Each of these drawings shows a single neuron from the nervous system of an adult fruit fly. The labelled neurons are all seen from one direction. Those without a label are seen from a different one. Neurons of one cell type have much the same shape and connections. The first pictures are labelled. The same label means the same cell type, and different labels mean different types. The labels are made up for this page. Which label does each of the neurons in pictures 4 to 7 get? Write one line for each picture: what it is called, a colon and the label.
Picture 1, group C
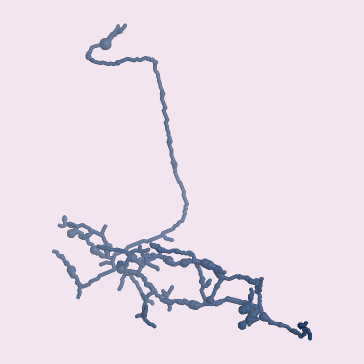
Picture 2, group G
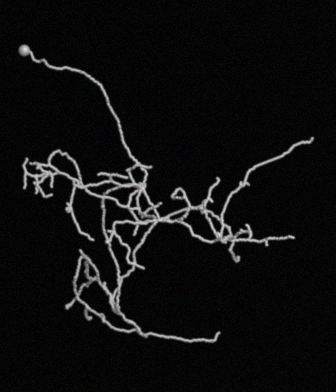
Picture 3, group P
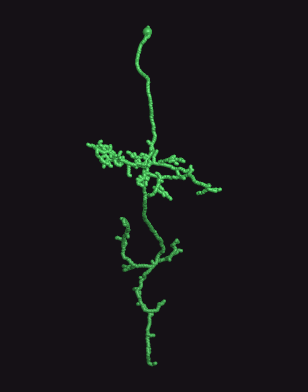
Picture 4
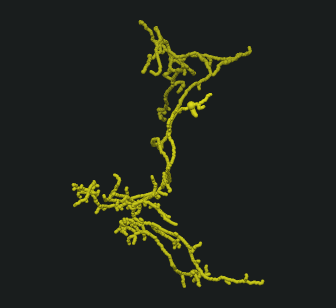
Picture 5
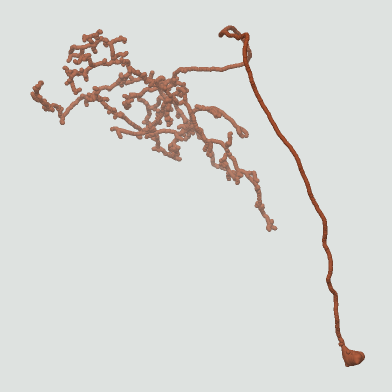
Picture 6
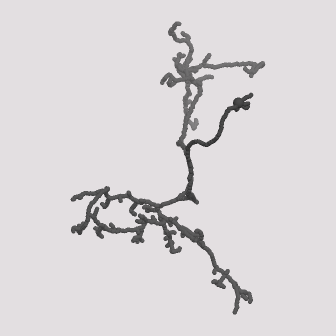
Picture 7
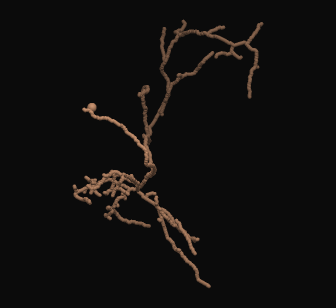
4: group P
5: group C
6: group P
7: group G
